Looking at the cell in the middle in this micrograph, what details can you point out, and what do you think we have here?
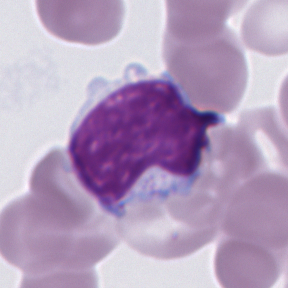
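Point one, the outline: irregular, with small bleb-like bulges along the upper edge. Point two, the nucleus: it fills most of the cell, and a small pointed extension juts from its right side. Point three, the cytoplasm: pale grey-blue. The cell is a large granular lymphocyte.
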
